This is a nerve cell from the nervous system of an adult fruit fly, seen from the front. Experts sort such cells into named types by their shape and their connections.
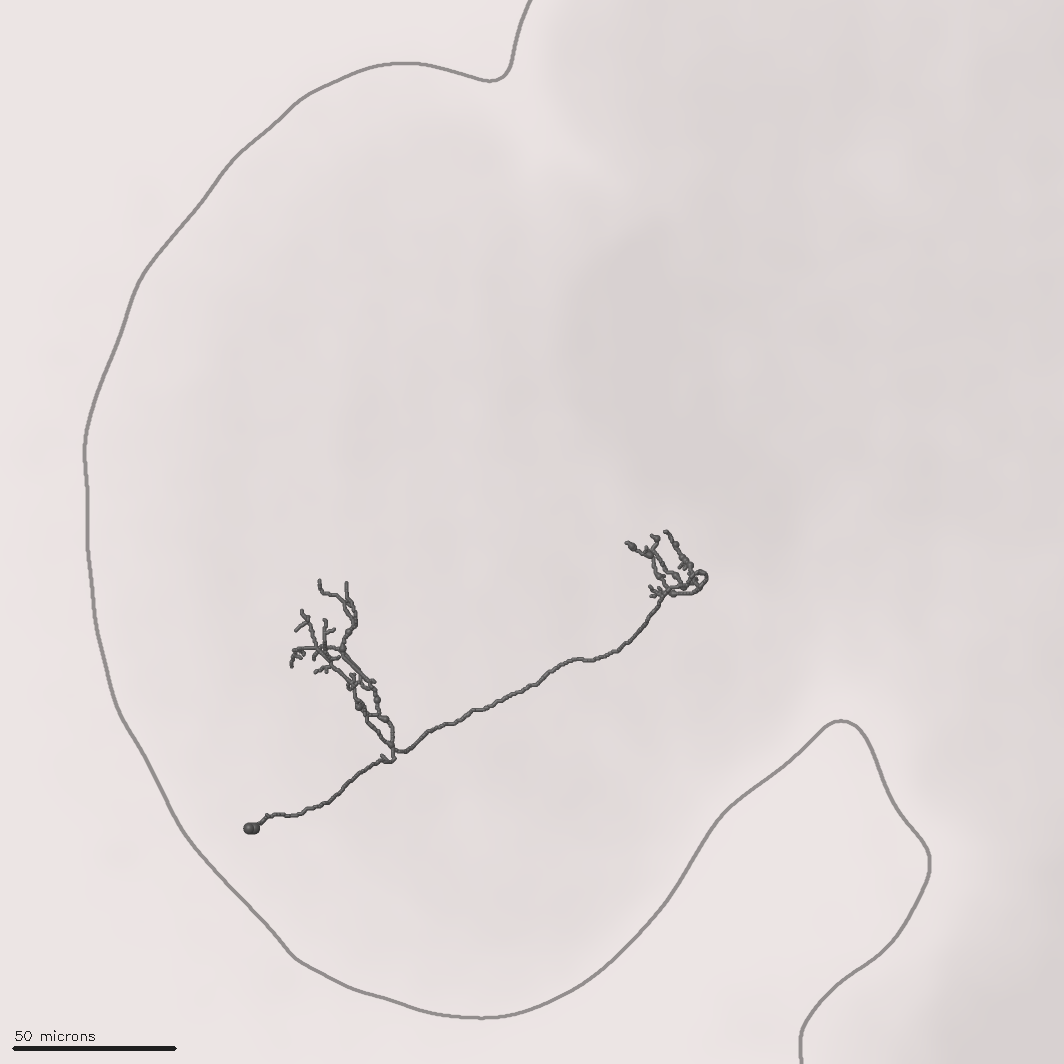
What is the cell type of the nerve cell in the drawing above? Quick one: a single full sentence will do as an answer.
The cell type that fits this nerve cell is Tm33.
